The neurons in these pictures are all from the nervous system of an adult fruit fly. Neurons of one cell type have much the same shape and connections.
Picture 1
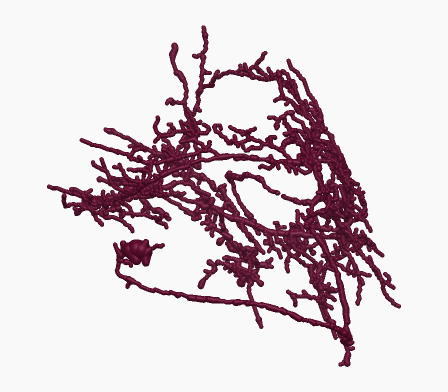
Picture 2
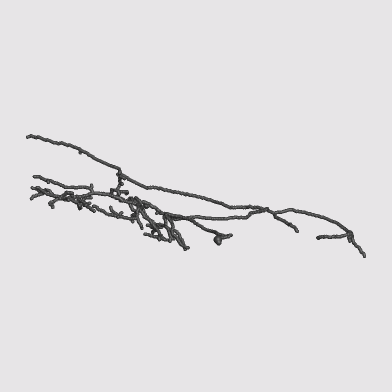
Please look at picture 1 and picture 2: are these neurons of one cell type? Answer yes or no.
no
